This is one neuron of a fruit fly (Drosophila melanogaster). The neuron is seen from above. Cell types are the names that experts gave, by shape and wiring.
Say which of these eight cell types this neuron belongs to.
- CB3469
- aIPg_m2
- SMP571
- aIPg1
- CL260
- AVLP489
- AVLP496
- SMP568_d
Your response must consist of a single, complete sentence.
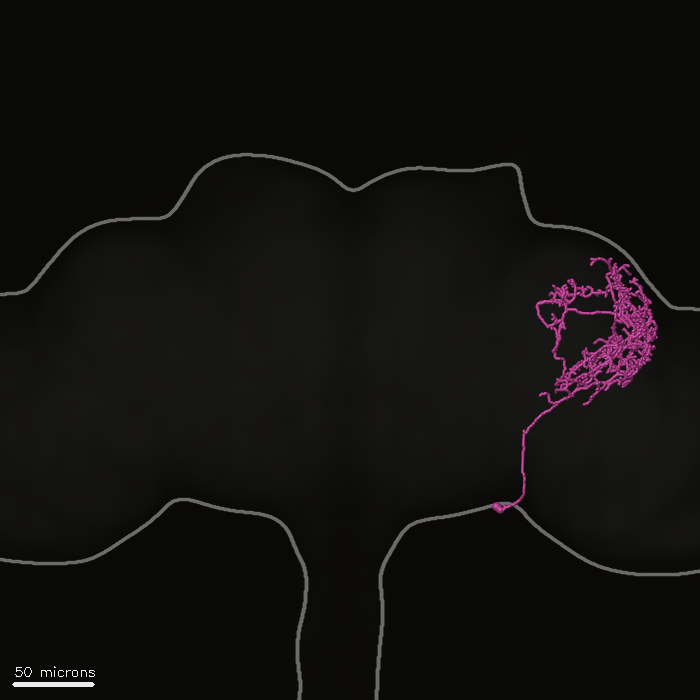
The neuron is a member of cell type AVLP489.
